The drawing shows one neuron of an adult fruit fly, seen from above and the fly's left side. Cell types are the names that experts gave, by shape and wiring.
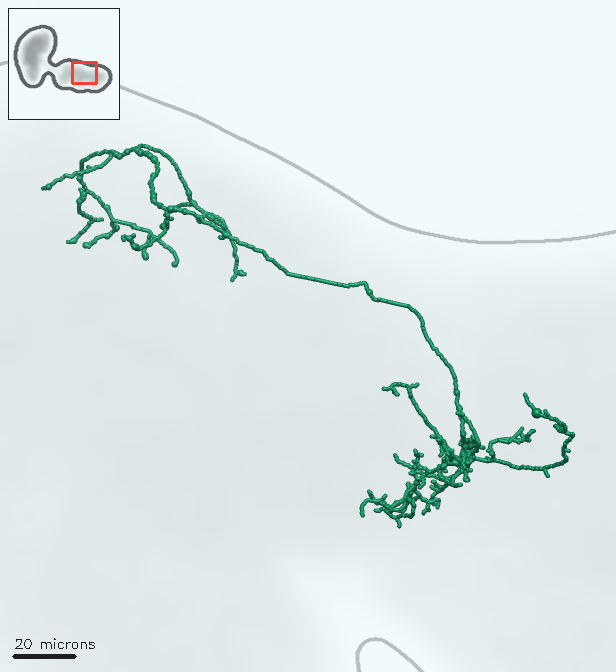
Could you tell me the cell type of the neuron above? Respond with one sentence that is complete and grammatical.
This neuron is of the type IN18B052.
